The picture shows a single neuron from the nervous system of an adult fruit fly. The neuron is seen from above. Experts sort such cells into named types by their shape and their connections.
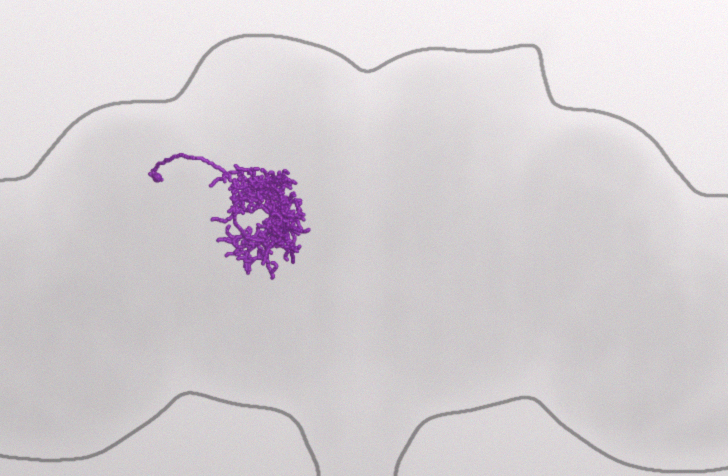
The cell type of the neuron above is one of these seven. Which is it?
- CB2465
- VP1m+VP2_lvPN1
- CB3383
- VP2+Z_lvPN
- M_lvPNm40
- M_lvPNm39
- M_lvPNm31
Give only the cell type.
CB2465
